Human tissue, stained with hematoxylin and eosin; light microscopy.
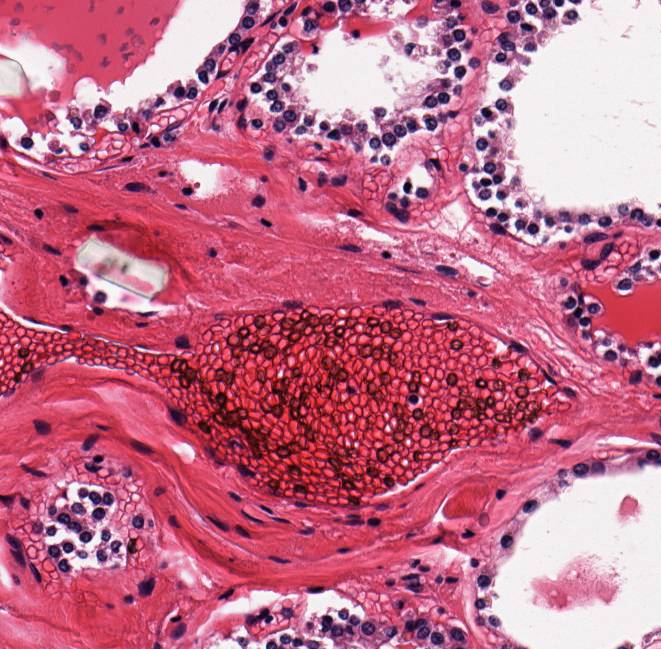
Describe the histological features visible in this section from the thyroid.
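Large vessel runs roughly horizontally across centre of field. Lumen densely filled with red blood cells throughout. Surrounding stroma dense and pink; spindle-shaped nuclei mostly parallel to vessel. Gland lumens at top right and bottom right wide, largely empty.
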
